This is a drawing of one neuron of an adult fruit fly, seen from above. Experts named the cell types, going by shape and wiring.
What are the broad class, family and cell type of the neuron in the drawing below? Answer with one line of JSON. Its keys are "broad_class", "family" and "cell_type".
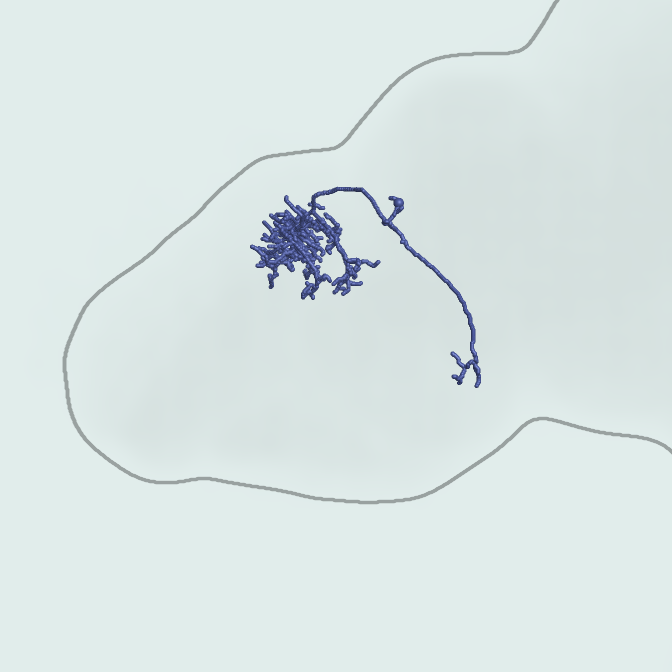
{"broad_class": "optic-lobe intrinsic neuron", "family": "MeLo", "cell_type": "MeLo1"}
